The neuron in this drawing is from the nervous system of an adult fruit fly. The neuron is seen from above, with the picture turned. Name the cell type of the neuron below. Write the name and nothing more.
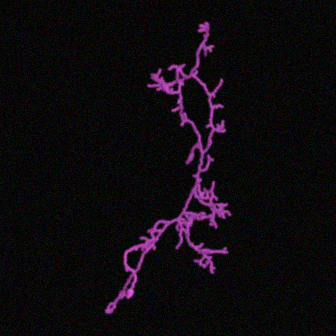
IN19A100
